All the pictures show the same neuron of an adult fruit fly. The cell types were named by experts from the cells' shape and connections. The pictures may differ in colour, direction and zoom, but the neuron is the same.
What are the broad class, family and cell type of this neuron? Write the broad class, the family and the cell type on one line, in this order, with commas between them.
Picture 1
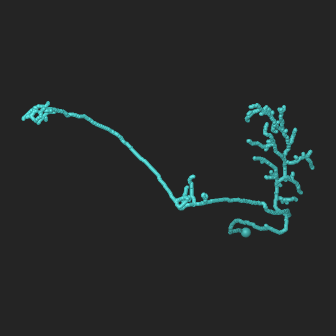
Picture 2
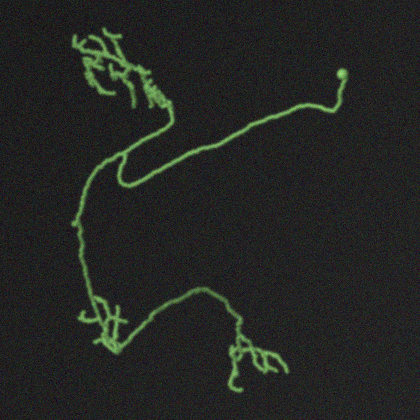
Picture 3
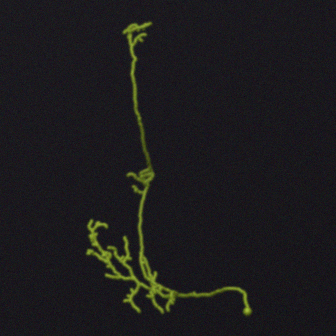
visual projection neuron, MeTu, MeTu4e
